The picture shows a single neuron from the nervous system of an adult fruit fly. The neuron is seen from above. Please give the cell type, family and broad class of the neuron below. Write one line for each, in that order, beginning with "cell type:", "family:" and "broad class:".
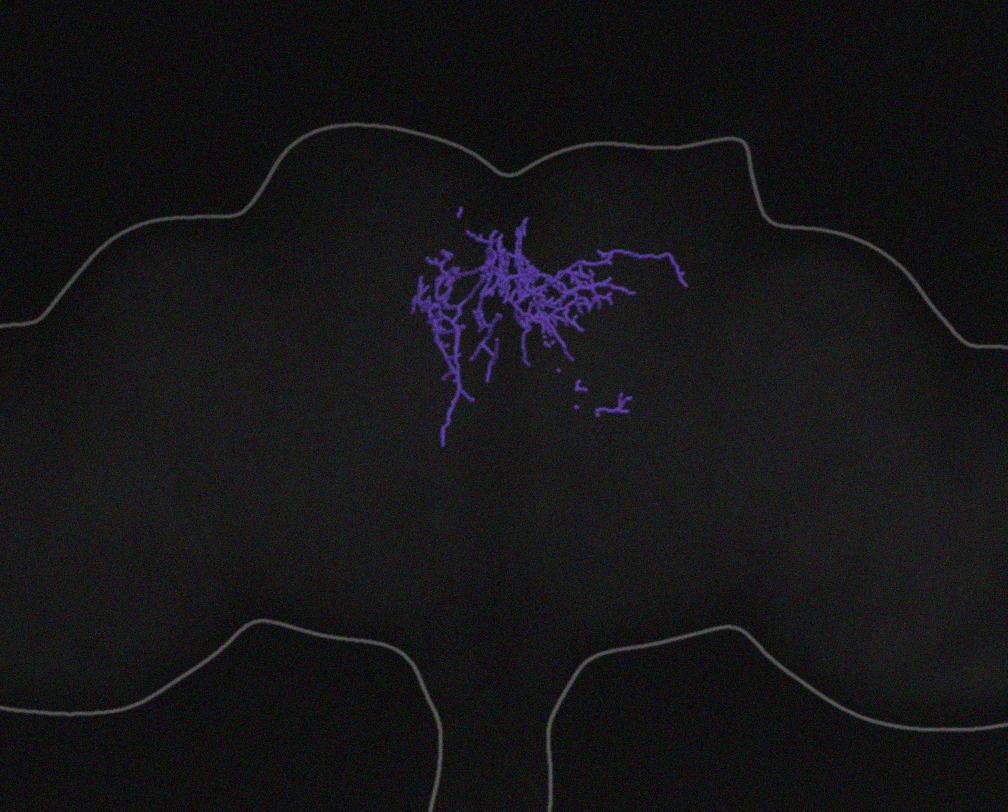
cell type: CB0405
family: hemilineage DM2_central
broad class: central-brain intrinsic neuron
